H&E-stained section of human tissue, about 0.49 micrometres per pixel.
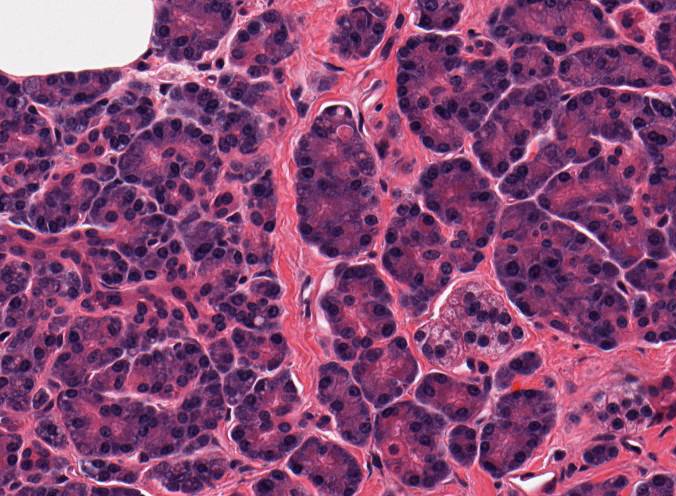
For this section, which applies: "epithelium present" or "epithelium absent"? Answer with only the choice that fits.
Epithelium present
